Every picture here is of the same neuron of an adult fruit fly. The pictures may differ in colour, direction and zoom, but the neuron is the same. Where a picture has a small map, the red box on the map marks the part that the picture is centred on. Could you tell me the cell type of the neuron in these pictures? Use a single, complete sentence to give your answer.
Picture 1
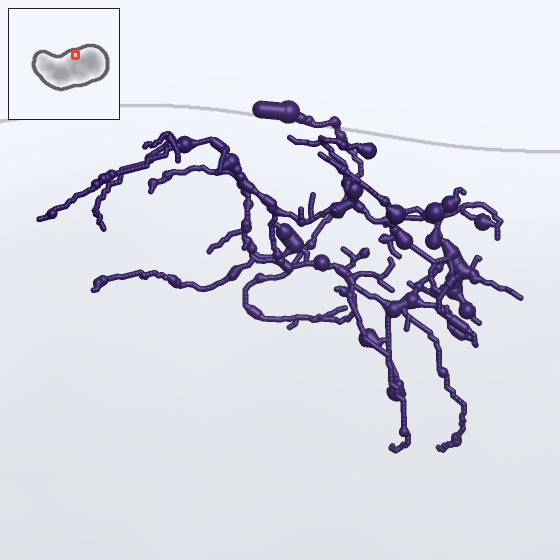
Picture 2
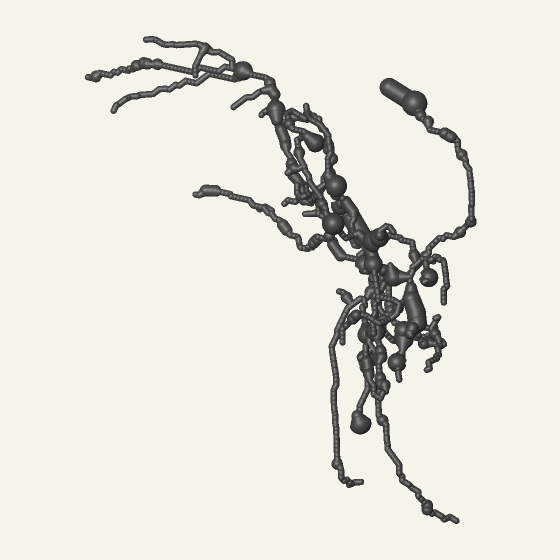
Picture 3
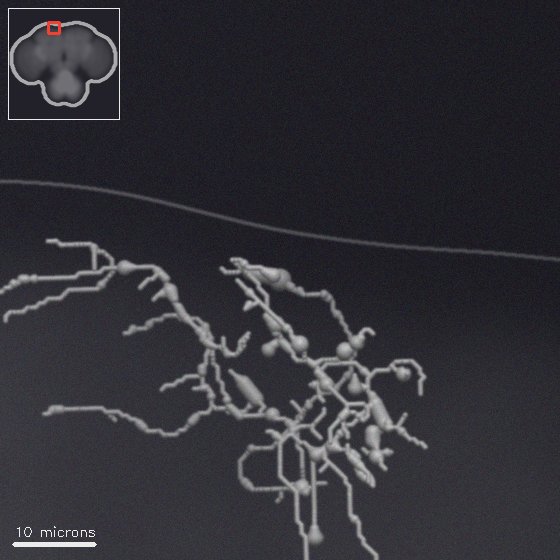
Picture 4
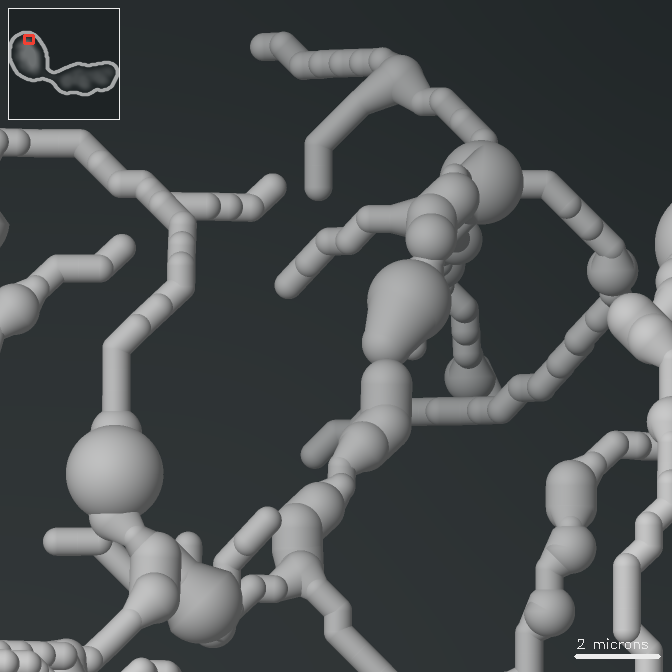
It is CB4157 that this neuron is, by cell type.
